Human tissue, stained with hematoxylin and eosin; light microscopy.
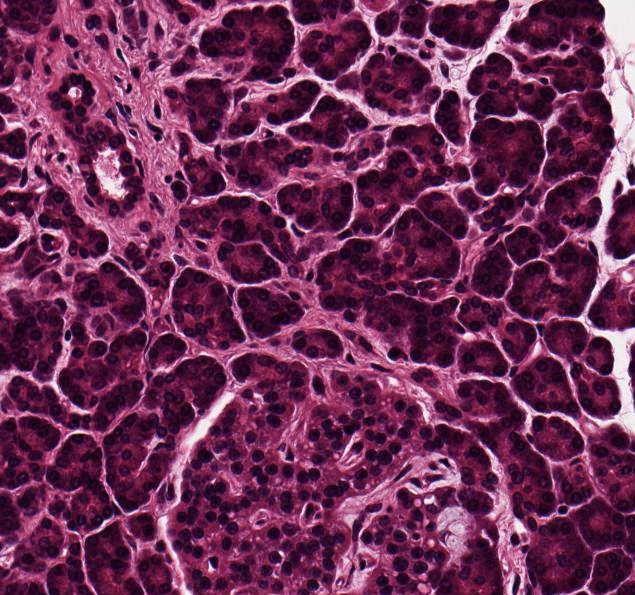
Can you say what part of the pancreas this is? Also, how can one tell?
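The field shows exocrine pancreas. Closely packed acini, in small lobules divided by thin pink septa, fill most of it; their cells have round basal nuclei and deep purple cytoplasm.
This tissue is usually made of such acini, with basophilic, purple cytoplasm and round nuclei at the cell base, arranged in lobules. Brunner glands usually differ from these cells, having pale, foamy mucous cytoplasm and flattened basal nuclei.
The acini show no conspicuous open lumina. In the lower centre, a rounded cluster lacking acinar grouping has evenly scattered round nuclei and paler cytoplasm.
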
